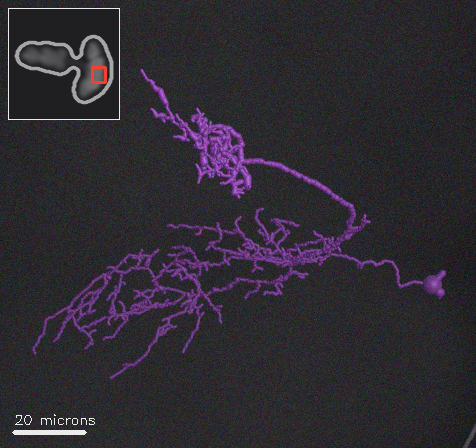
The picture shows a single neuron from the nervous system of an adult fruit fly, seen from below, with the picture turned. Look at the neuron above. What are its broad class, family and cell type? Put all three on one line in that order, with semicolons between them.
central-brain intrinsic neuron; DNd; DNd01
